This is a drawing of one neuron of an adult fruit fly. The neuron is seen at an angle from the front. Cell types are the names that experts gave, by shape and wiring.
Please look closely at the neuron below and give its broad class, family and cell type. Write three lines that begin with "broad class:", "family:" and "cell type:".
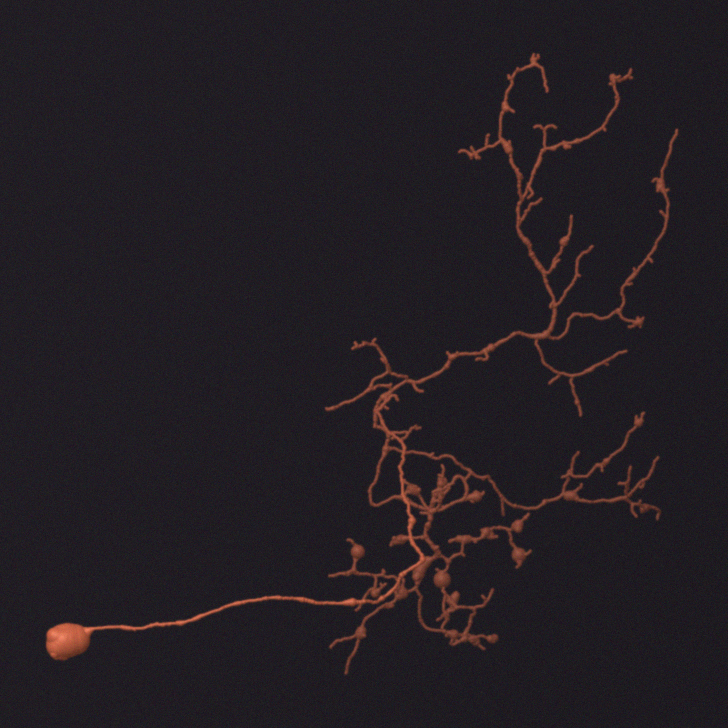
broad class: optic-lobe intrinsic neuron
family: Cm
cell type: Cm16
